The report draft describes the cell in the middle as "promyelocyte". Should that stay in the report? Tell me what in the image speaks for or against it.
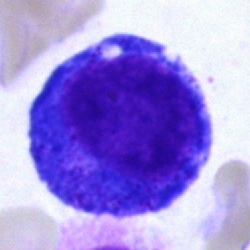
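Finely textured rather than coarsely clumped, the nuclear chromatin stains dark purple, and the deep blue cytoplasmic rim is widest toward the lower left.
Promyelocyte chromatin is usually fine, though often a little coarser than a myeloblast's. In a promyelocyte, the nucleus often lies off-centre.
Both findings agree with promyelocyte, so that name fits, ahead of basophil. A single small clear vacuole sits at the top edge of the cell, whose round outline is slightly uneven.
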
